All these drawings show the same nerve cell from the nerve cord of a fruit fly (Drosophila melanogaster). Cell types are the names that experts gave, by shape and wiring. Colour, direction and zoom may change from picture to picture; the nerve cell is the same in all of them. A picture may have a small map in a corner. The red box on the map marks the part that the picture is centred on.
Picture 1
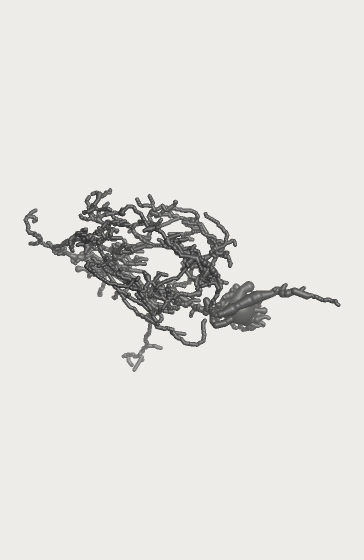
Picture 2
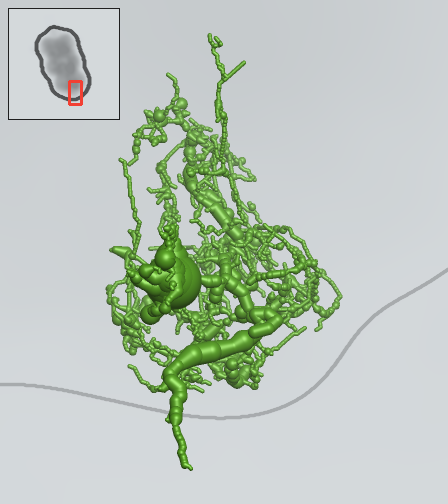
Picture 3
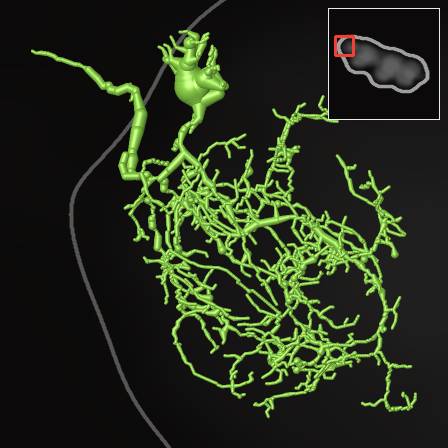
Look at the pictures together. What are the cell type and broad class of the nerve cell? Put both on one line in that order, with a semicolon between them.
INXXX343; nerve-cord intrinsic neuron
